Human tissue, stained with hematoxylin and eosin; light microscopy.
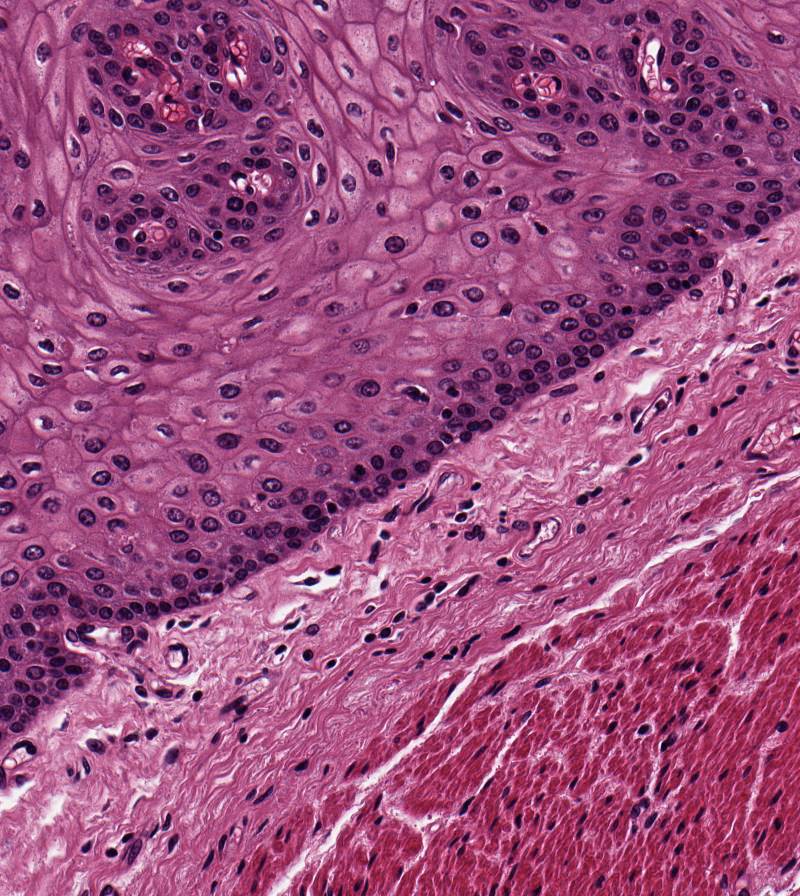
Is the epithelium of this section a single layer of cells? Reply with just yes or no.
No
